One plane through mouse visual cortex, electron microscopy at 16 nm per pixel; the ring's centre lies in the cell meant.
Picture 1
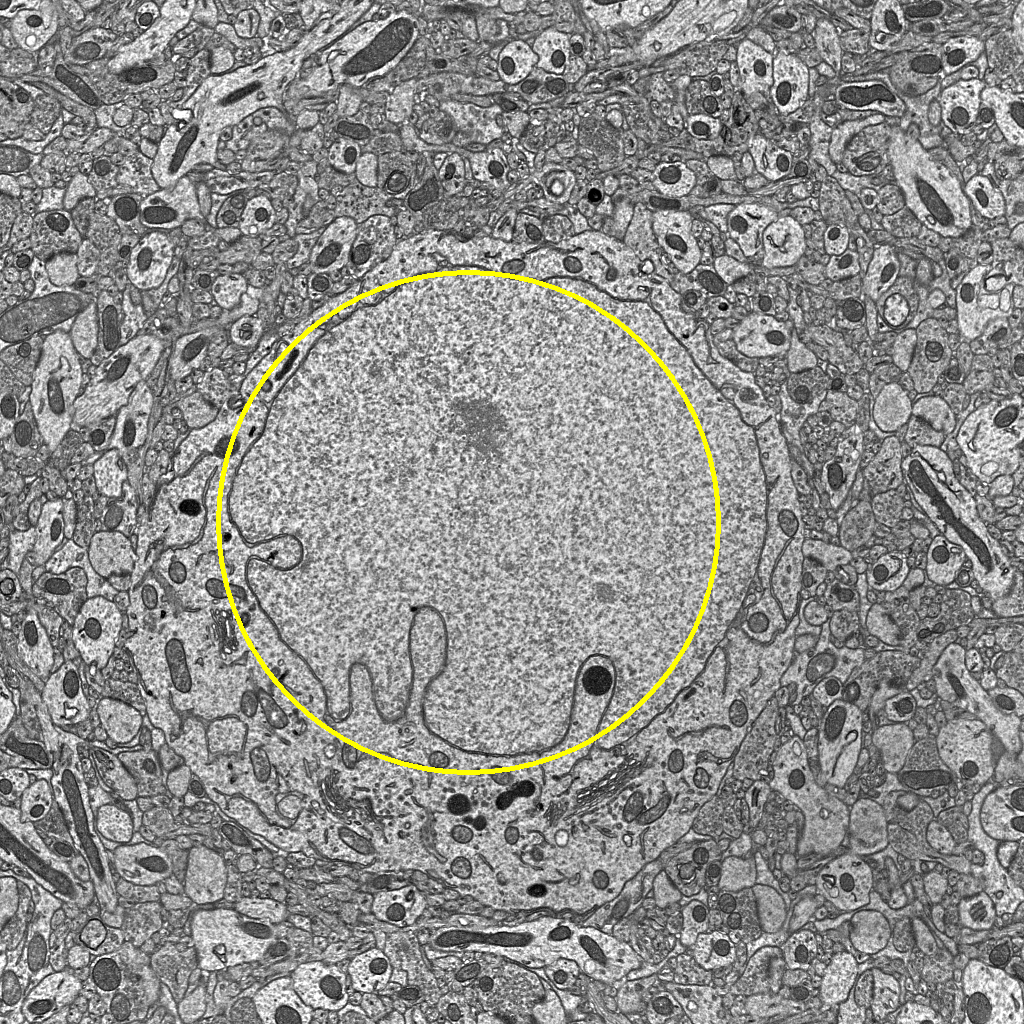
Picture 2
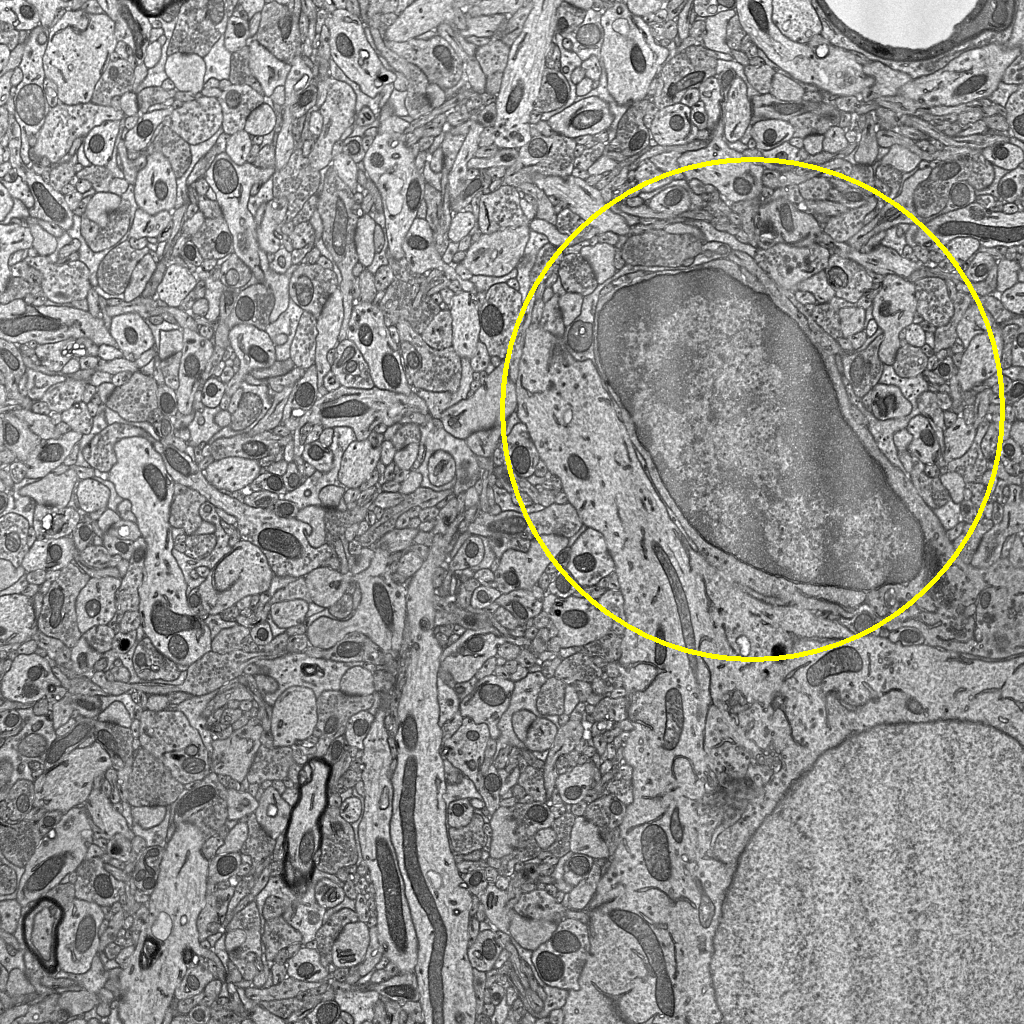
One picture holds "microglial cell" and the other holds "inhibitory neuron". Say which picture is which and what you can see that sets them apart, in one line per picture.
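The cell in picture 1 is an inhibitory neuron. The nuclear envelope is deeply infolded along the lower side of the nucleus, forming several narrow finger-like folds.
The cell in picture 2 is a microglial cell. The nuclear outline is smooth, without deep folds or indentations.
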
